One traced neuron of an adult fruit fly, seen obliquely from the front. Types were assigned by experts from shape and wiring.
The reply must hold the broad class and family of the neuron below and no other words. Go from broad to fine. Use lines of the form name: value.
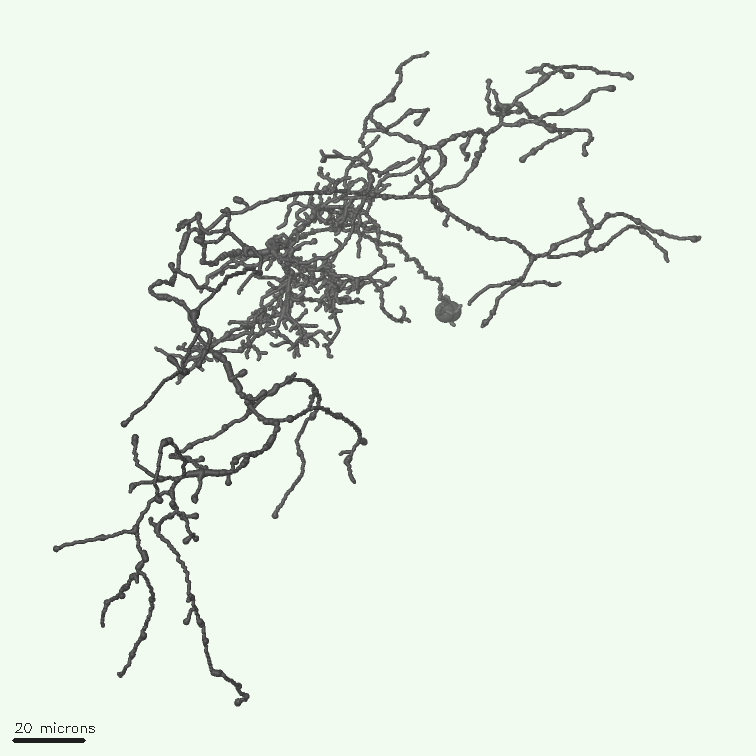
broad class: nerve-cord intrinsic neuron
family: hemilineage 06B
